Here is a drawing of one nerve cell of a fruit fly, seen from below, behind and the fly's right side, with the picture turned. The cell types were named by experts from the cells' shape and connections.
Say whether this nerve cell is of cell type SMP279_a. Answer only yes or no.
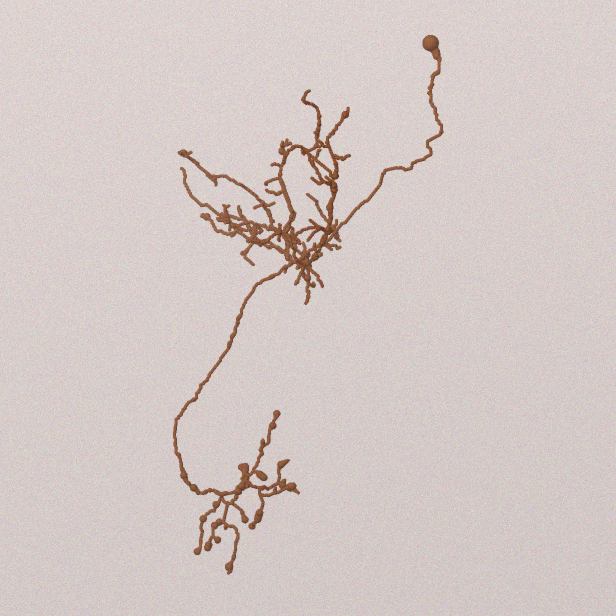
yes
